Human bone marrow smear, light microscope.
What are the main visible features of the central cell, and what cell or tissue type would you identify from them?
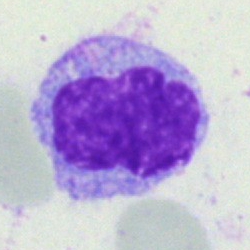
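Start with the outline: roughly round, its edge faintly ragged and fuzzy. The nucleus fills most of the cell, with cytoplasm ringing it on all sides. Its chromatin looks lacy, many small pale gaps lying between purple strands, and I can't make out a distinct nucleolus. So this is a monocyte.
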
